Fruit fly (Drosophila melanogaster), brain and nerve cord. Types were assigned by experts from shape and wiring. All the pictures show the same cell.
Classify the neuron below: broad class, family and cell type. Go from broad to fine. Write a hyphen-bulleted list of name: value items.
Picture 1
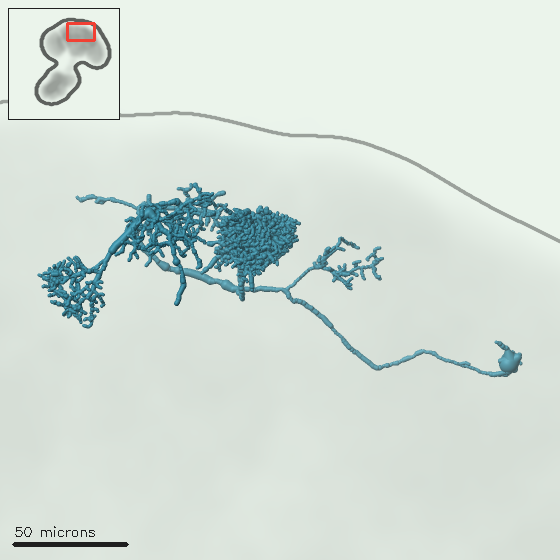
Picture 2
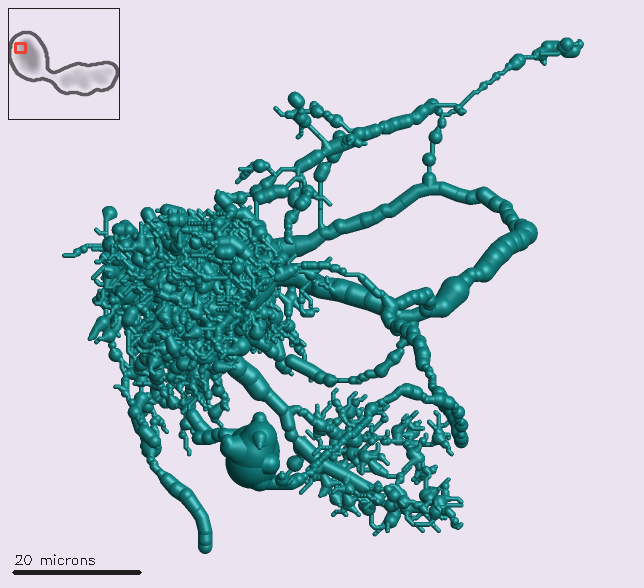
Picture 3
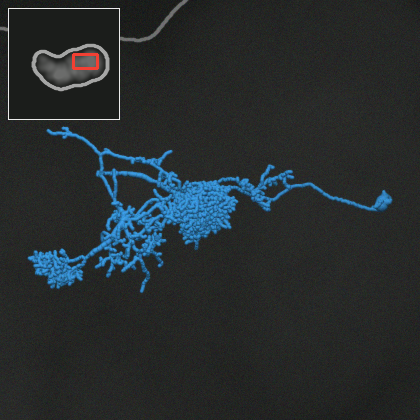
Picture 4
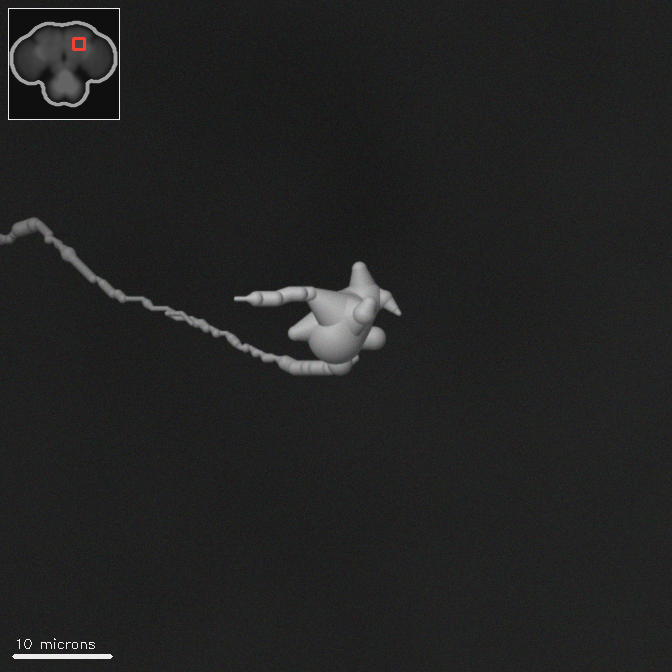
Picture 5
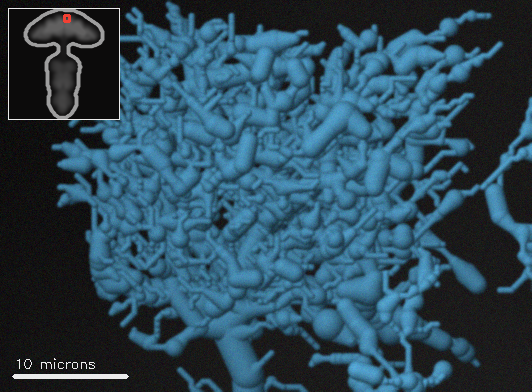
- broad class: central-brain intrinsic neuron
- family: MBON
- cell type: MBON05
